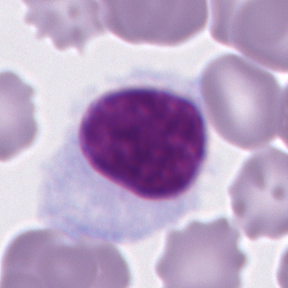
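Hairy cell, the one in the middle of this blood smear. Its nucleus sits off-centre, toward the upper right of the cell, I notice. The chromatin looks dark purple and condensed, gathered into coarse clumps with small paler patches between them. I can't make out any nucleoli in the nucleus. Nor do I see distinct granules in the cytoplasm.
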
